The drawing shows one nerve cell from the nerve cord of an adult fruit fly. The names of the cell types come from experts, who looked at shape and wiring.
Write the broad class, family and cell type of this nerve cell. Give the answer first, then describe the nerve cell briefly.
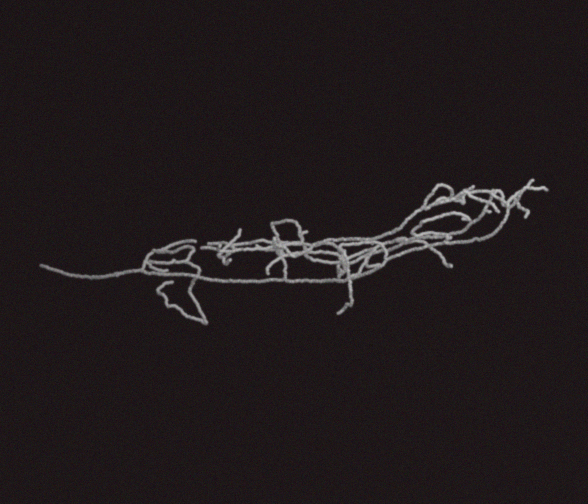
Its broad class is descending neuron. Its family is DNp. Its cell type is DNp27. The drawing shows no cell body. In this view it is more than twice as wide as it is tall.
